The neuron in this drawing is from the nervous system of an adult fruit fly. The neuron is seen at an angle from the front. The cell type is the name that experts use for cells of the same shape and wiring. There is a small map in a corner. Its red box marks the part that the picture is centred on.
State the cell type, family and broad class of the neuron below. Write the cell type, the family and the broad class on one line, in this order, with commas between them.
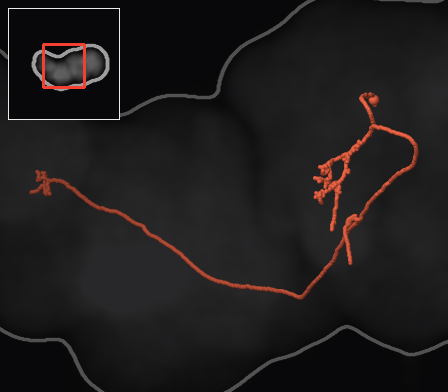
DNpe008, hemilineage PSp2, descending neuron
